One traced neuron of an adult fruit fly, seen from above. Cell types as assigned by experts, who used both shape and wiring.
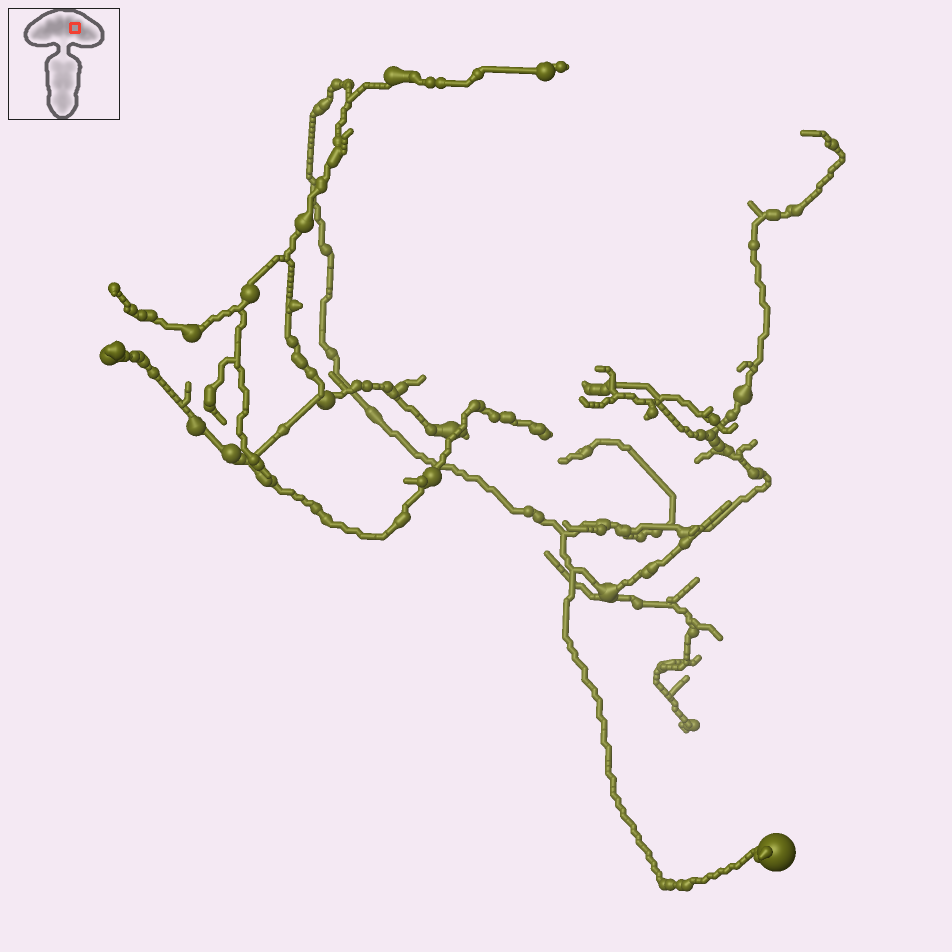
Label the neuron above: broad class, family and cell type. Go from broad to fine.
central-brain intrinsic neuron; hemilineage VLPd&p1_posterior; CB1060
